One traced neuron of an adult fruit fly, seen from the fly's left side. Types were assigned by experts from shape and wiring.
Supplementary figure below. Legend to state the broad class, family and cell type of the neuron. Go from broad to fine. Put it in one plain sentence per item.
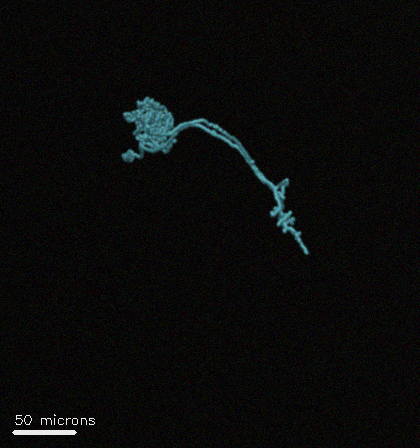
A central-brain intrinsic neuron of hemilineage AOTUv3_dorsal, type AOTU007_b.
